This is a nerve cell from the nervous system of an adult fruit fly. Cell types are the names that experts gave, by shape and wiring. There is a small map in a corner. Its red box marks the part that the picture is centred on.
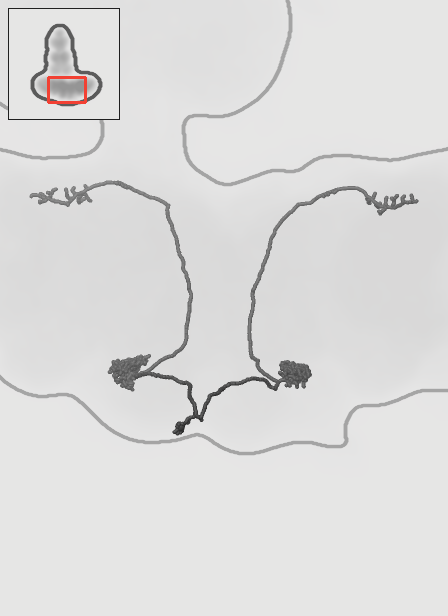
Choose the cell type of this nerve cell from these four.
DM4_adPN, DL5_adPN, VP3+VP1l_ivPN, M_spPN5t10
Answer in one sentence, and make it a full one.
The cell type carried by this nerve cell is VP3+VP1l_ivPN.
